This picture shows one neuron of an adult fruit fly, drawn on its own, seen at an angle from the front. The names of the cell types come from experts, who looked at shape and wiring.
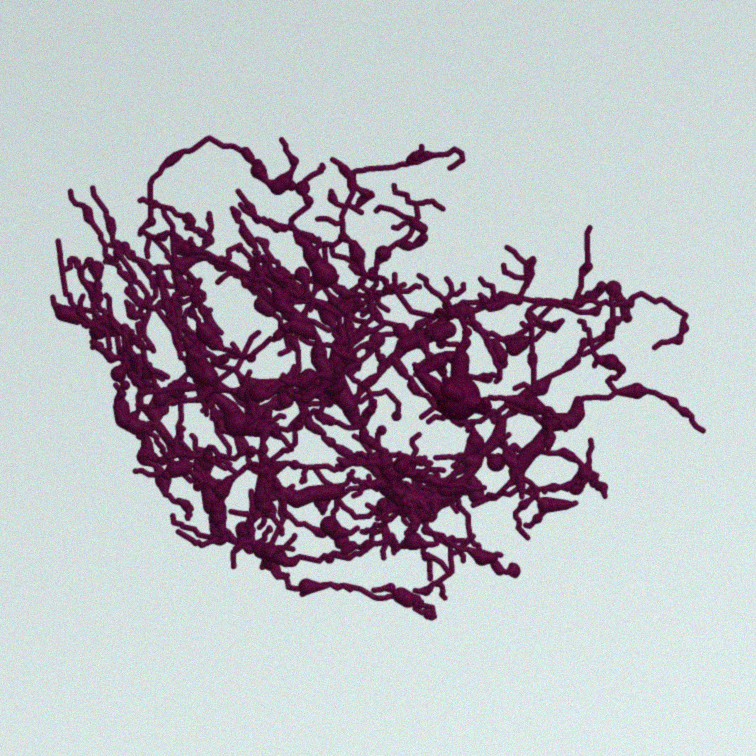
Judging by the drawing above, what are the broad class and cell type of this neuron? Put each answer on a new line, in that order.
central-brain intrinsic neuron
GNG174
